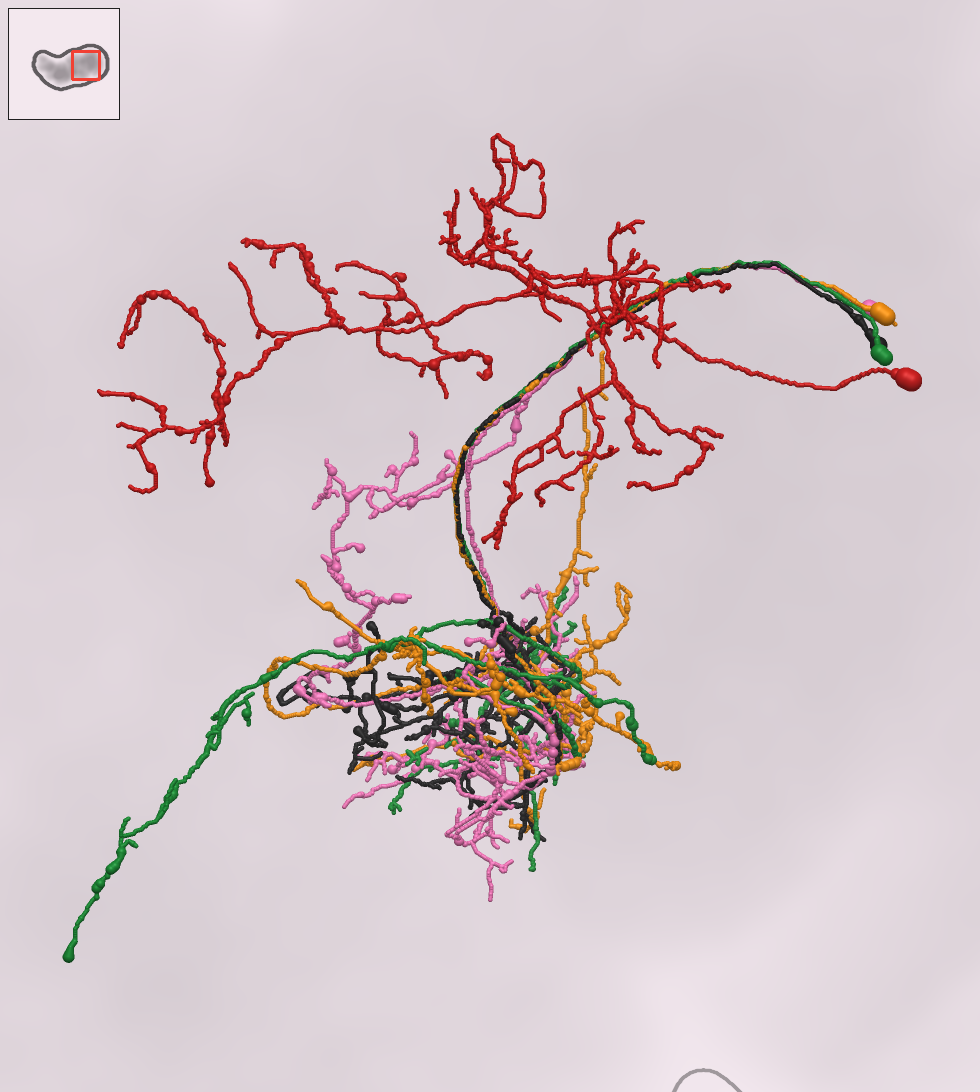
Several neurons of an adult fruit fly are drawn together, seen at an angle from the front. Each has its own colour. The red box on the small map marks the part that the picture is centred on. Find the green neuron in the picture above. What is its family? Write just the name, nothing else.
hemilineage WEDd1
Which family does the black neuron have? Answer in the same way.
hemilineage WEDd1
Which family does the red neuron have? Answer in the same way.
hemilineage AOTUv4_ventral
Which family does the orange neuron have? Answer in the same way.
hemilineage WEDd1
